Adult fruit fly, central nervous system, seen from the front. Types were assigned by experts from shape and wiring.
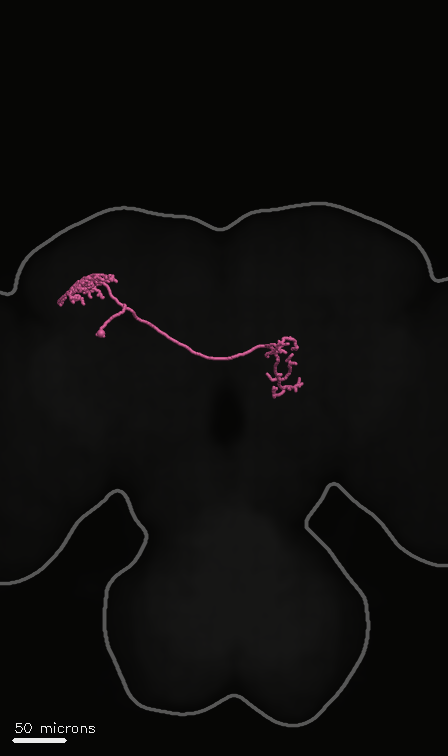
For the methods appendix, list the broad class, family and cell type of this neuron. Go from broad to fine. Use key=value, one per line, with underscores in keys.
broad_class=central-brain intrinsic neuron
family=hemilineage AOTUv4_dorsal
cell_type=AOTU002_a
